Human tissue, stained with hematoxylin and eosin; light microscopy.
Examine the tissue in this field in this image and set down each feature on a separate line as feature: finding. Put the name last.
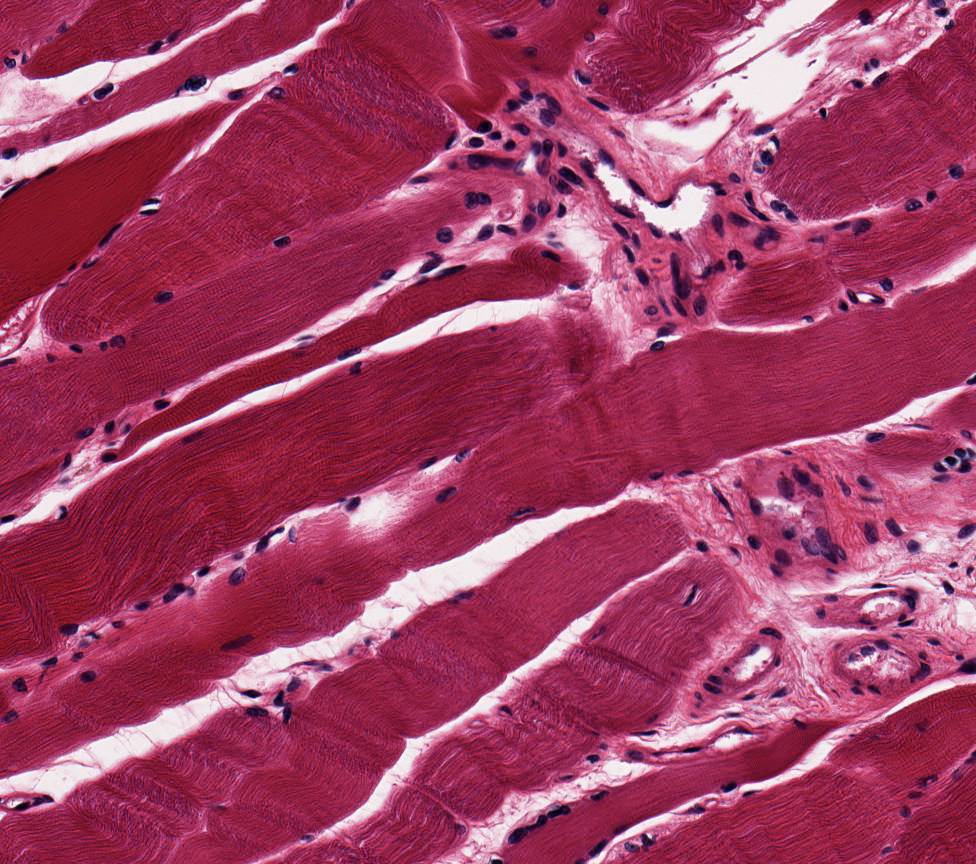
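Cross-striations: fine, regular, along fibre length
Nuclei: dark, flattened, at fibre edges
Cytoplasm: deep red with eosin
Vessels: small, open lumens, in connective tissue at lower right
Name: skeletal muscle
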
